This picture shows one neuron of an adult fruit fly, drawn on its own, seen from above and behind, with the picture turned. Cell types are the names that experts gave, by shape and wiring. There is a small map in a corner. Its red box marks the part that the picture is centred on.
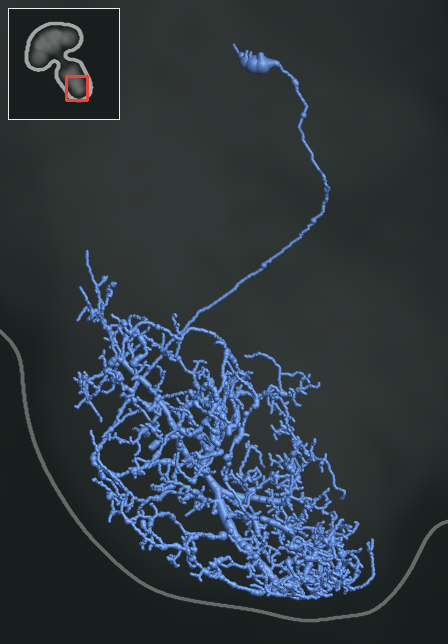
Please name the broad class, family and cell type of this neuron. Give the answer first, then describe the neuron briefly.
It is a nerve-cord intrinsic neuron. Its family is hemilineage 01A. It is of cell type IN01A012. It lies in the nerve cord. The cell body can be seen at the top of the picture. More than a hundred branch ends can be seen.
